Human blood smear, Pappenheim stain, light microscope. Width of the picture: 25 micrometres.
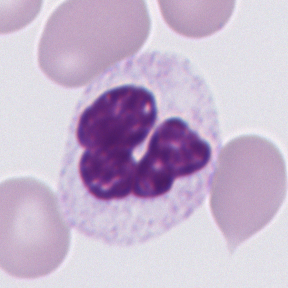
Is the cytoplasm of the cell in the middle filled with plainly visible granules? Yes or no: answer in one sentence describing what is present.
Yes, it is many visible granules that the cytoplasm of this cell contains.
